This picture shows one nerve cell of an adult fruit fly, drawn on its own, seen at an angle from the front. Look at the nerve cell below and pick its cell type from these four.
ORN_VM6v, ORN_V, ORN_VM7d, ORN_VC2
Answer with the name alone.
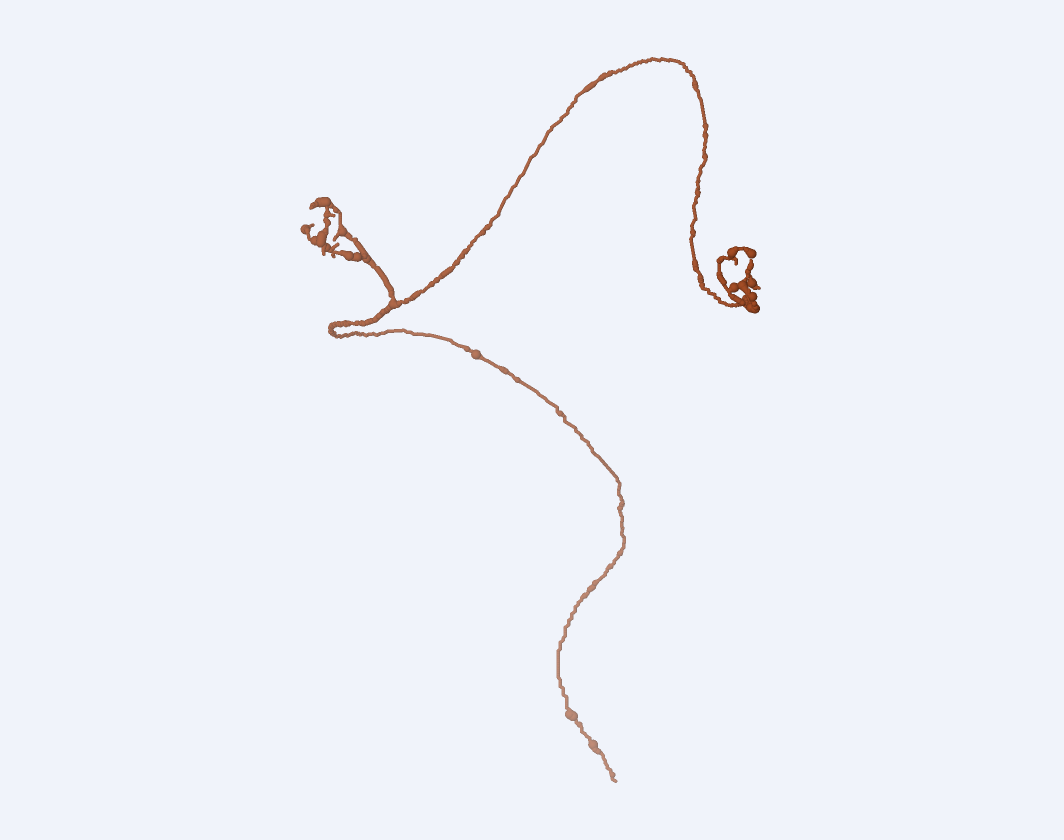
ORN_VC2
